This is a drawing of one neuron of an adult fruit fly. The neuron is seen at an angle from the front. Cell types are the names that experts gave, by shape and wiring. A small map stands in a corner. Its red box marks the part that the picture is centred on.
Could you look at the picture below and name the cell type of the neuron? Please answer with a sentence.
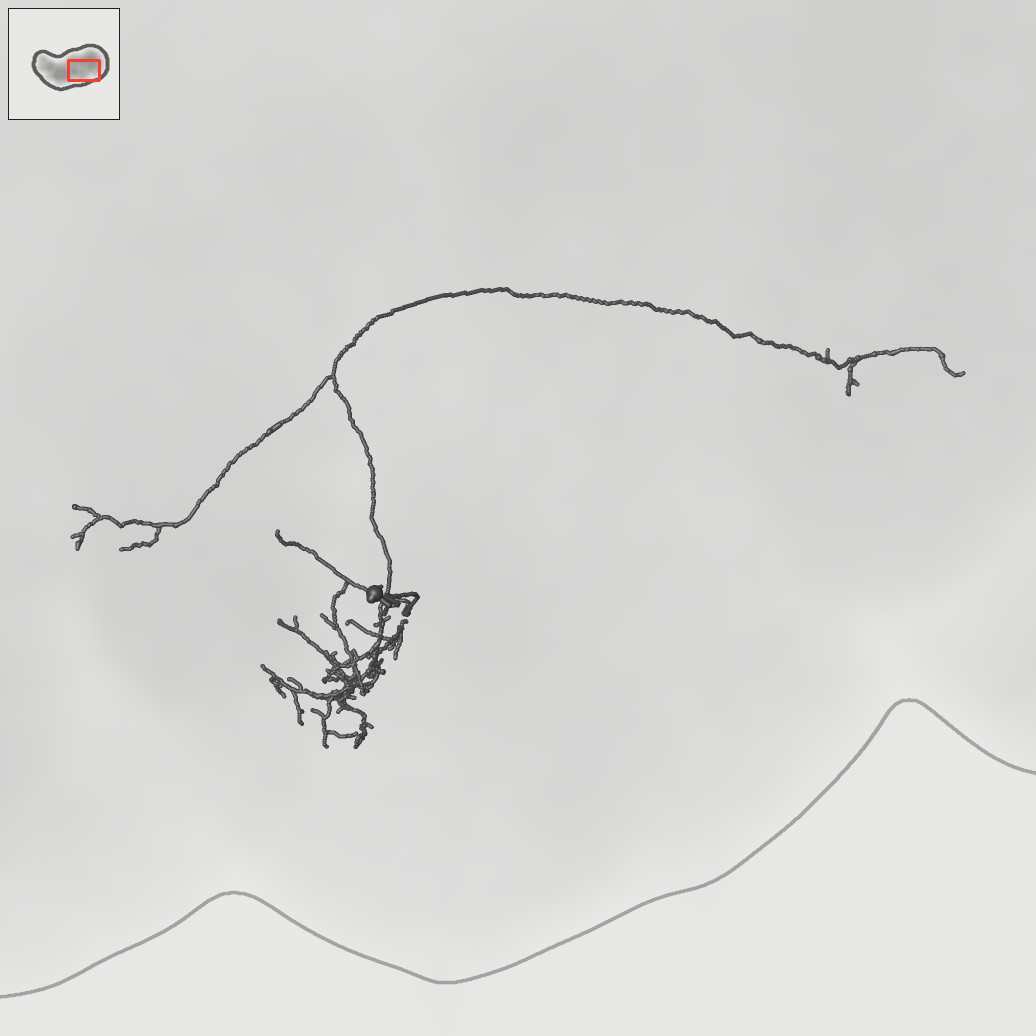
The cell type is CB2558.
